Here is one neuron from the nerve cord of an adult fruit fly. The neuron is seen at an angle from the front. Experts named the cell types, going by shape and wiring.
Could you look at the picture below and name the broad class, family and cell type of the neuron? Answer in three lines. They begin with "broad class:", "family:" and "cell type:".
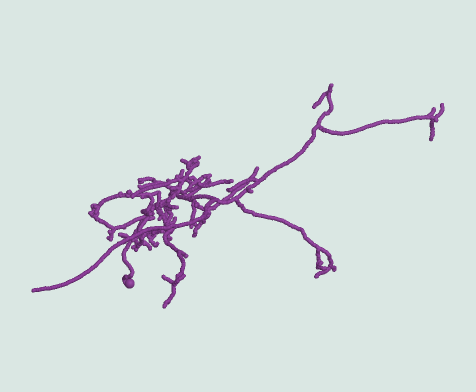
broad class: ascending neuron
family: hemilineage 07B
cell type: AN07B045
